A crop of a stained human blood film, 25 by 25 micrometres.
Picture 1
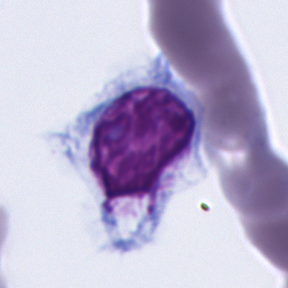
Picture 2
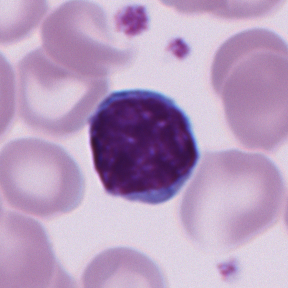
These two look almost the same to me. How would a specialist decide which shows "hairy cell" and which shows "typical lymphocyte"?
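That's the hairy cell in picture 1, and picture 2 is a typical lymphocyte. Check the edges first: the hairy cell's outline is irregular, frayed and ragged, whereas the lymphocyte's surface has no hair-like projections. Then the share taken by the nucleus: in the lymphocyte, a round nucleus about 9 micrometres across fills about 80% of a cell about 10 micrometres across.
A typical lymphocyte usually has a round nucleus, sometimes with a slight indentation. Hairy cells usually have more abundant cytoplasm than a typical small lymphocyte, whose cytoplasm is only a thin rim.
The hairy cell's cytoplasm is pale blue, with no coarse granules in it.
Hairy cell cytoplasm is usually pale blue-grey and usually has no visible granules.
The lymphocyte's cytoplasm has no visible granules and no vacuoles. Its chromatin is dense, dark purple and coarsely clumped, with no nucleoli to be seen. Two small platelets lie above the lymphocyte without touching it.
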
